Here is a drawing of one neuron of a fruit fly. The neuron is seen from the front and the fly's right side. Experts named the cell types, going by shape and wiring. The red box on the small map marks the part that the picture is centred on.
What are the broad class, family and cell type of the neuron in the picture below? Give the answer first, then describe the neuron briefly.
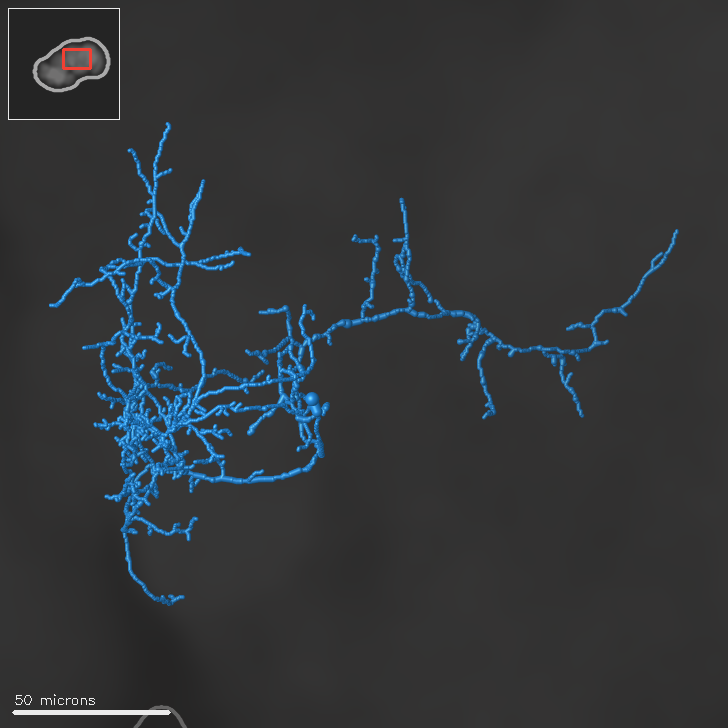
It is a central-brain intrinsic neuron. The family is hemilineage LALa1_anterior. The cell type is AVLP096. Its cell body lies in the middle of the picture. From left to right in the picture it spans about 200 microns.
